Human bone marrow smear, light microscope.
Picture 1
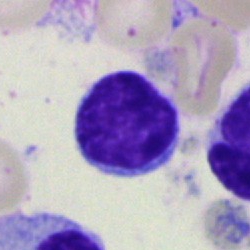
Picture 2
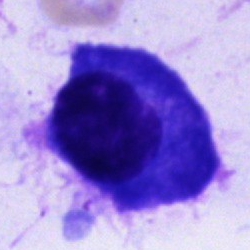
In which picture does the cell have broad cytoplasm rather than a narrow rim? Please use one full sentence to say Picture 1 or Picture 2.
What picture 2 shows is a cell with abundant cytoplasm.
